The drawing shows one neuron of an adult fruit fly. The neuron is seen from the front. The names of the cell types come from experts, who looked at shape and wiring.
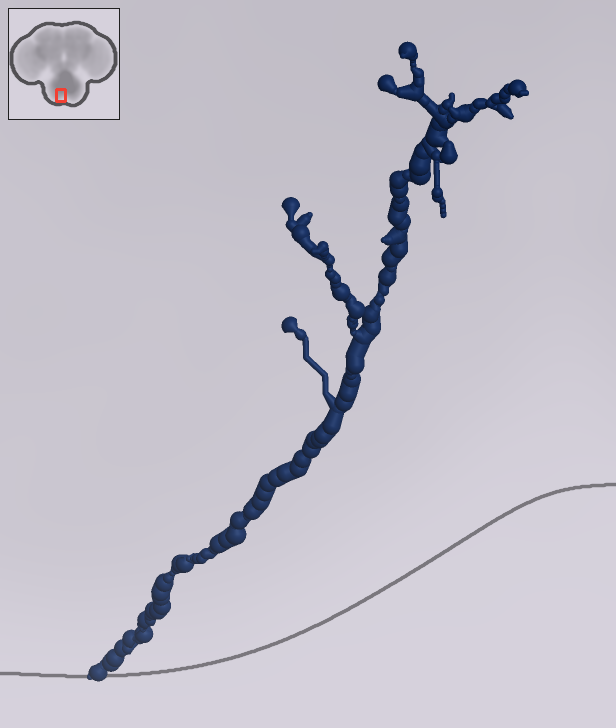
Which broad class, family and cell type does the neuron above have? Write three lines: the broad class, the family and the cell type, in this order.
sensory neuron entering the nerve cord
class mechanosensory proprioceptive
SNpp43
